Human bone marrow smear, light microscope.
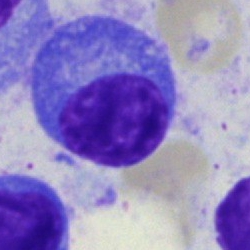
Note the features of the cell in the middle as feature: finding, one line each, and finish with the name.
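Nucleus: off-centre, sitting toward the lower part of the cell.
Chromatin: dark purple, coarsely clumped, as I see it.
Cytoplasm amount: abundant.
Cytoplasm colour: deep blue.
Name: plasma cell.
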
